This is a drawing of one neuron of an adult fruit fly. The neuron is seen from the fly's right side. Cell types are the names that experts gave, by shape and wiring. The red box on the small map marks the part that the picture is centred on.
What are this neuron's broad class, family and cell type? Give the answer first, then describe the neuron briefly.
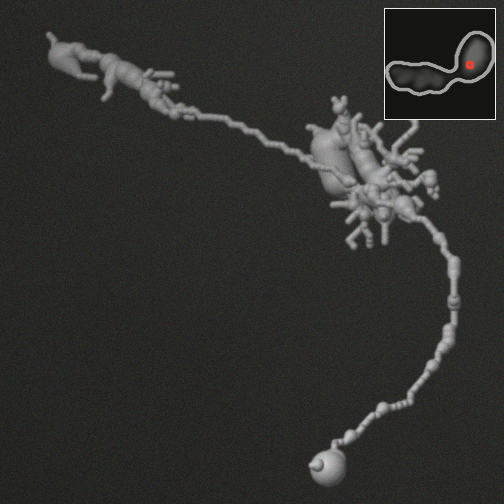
It is an optic-lobe intrinsic neuron. The family is Mi. It is of cell type Mi9. Dozens of branch ends can be seen. In this view it is about as wide as it is tall.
